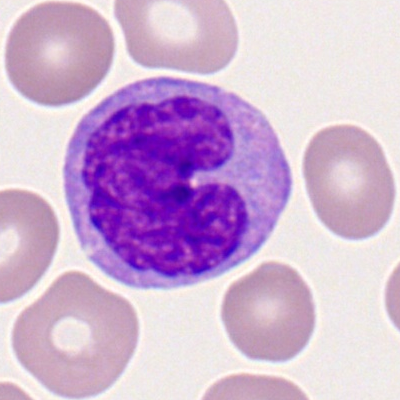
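Monocyte at the centre of a stained human blood smear. Its nucleus fills most of the cell, and there is a deep notch on the nucleus's right side. The chromatin, dark purple, is mottled, darker patches alternating with lighter ones. On the right side of the cell, I note, the rim of cytoplasm is at its widest.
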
